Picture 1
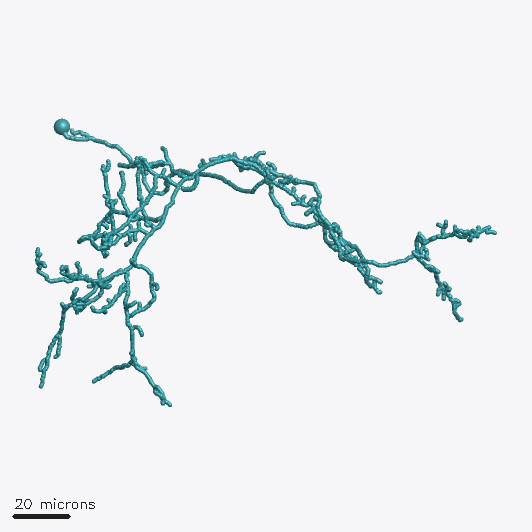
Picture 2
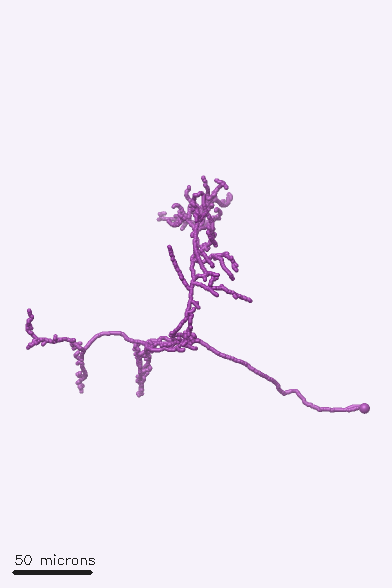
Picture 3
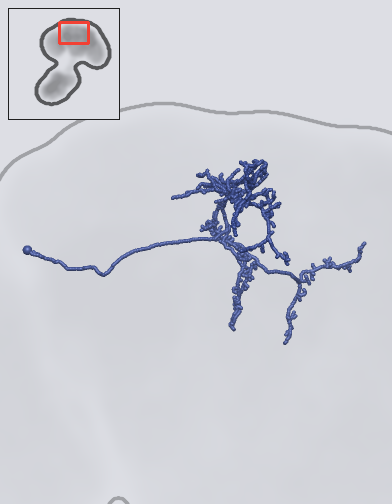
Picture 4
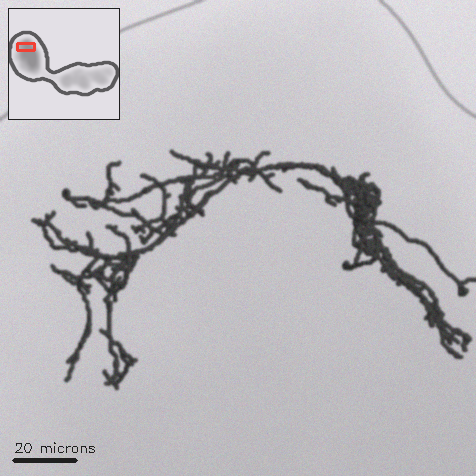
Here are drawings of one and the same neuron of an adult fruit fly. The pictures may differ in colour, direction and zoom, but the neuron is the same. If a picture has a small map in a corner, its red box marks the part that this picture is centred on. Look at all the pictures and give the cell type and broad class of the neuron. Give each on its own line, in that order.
ATL012
central-brain intrinsic neuron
